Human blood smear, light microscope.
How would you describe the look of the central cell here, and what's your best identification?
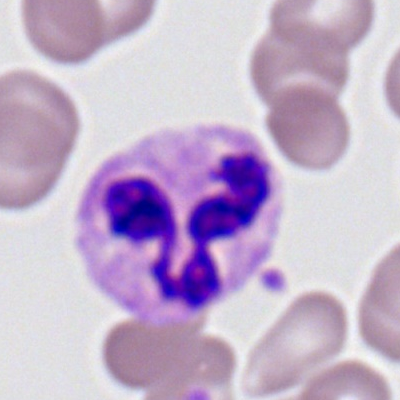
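See those several separate lobes in the nucleus, strung together by thin strands? Chromatin's dark purple and coarsely clumped, and the cytoplasm carries fine, faint lilac granules. So, a segmented neutrophil.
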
